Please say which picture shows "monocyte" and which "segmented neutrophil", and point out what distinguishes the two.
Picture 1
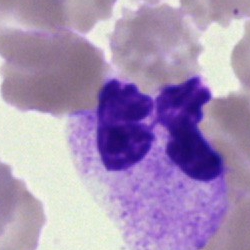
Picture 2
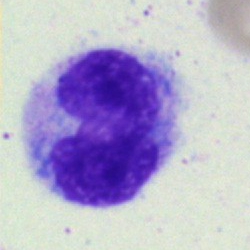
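Let's take them in order: picture 1 is the segmented neutrophil, and picture 2 is the monocyte. Look first at the chromatin in picture 1, which is dark purple and coarsely clumped.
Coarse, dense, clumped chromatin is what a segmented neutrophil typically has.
Its cytoplasm is pale lilac, and red cells press against and overlap its upper edge. Now turn to picture 2: the outline is roughly round, and the cytoplasm forms a moderate rim that is widest on the left. You won't find a nucleolus in its nucleus.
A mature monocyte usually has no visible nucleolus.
No distinct vacuoles show in the cytoplasm either, and the edge of a red cell sits in the top right corner without touching the cell.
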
